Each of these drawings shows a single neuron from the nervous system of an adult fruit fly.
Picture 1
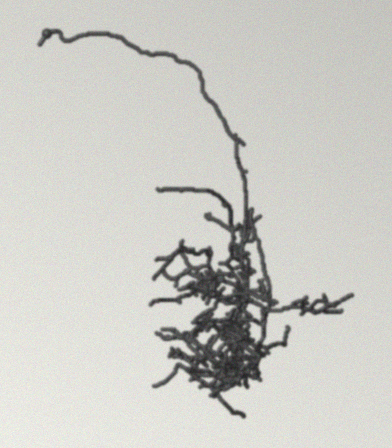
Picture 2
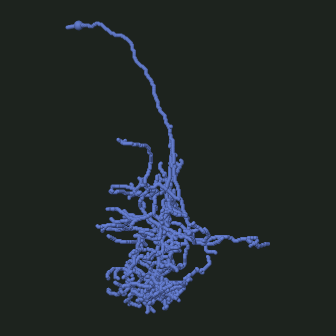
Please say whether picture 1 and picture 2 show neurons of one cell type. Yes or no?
yes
